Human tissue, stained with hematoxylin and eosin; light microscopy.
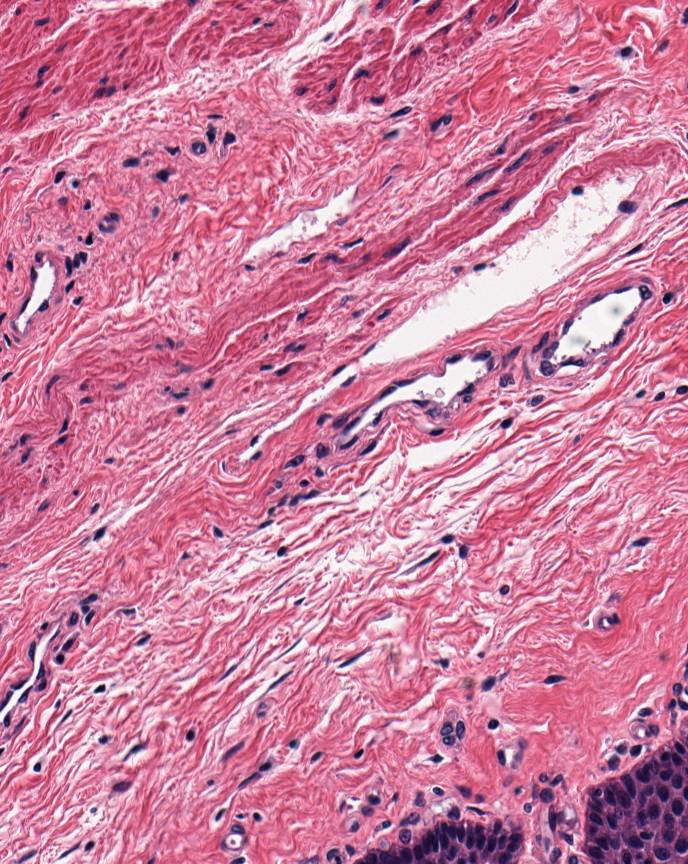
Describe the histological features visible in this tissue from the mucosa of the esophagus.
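Let's start with the wavy collagen bundles: they run diagonally across the field, from lower left to upper right. The stroma is mostly this pink collagen, with only sparse scattered nuclei, and most of those are small, dark and spindle-shaped. Look at the bottom right edge, where a tightly packed cluster of cells with dark purple nuclei sits.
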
